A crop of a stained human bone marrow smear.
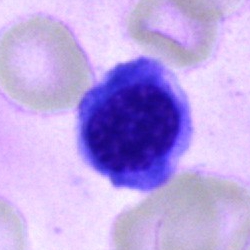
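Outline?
Roughly round, a few small bulges along the edge.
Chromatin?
Dark purple, condensed in a mottled pattern.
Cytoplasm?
Deep blue, no granules visible.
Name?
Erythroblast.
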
